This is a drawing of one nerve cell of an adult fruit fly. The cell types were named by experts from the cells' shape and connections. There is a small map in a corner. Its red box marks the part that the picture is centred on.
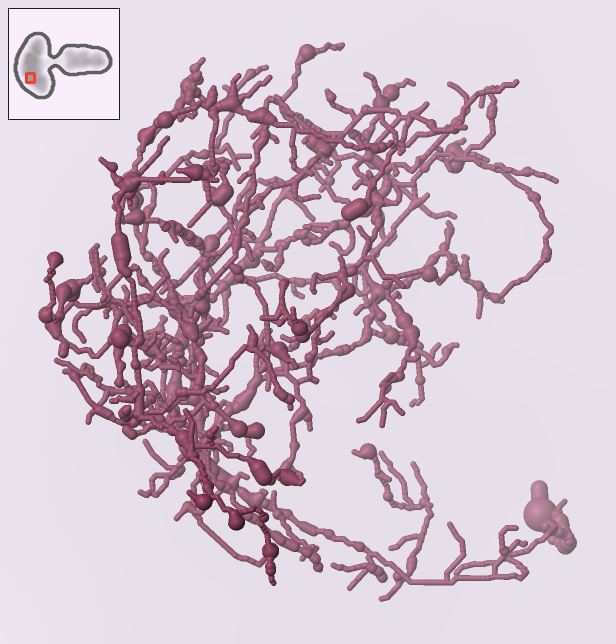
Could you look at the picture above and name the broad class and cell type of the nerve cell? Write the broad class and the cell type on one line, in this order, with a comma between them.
central-brain intrinsic neuron, AVLP385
